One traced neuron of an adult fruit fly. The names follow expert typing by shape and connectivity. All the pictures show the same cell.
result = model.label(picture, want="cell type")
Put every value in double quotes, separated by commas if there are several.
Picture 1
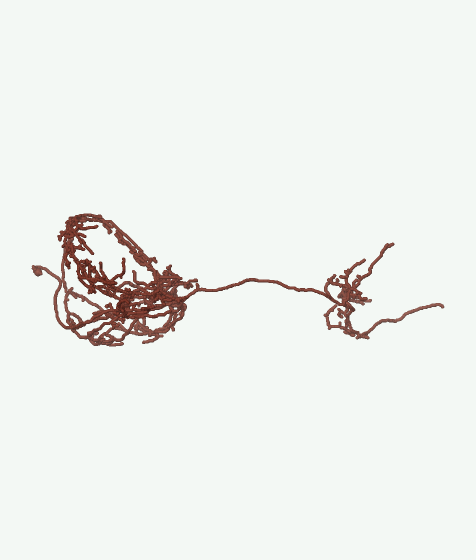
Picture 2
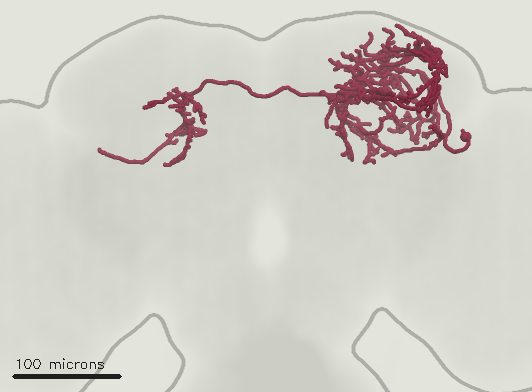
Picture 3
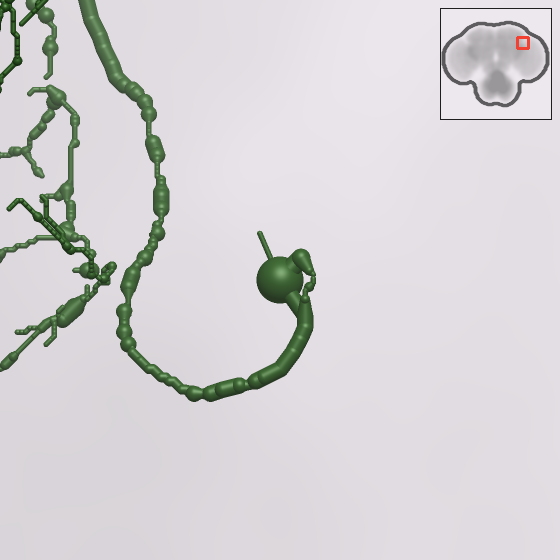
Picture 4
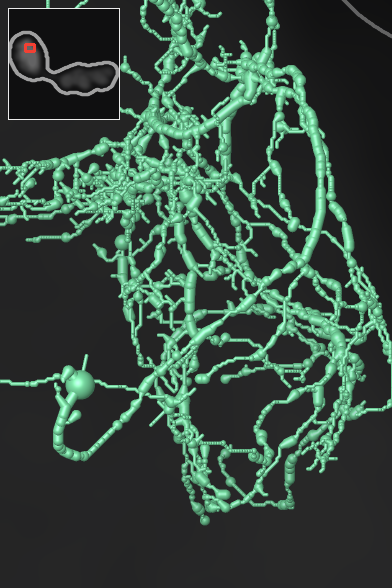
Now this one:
"CL135"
